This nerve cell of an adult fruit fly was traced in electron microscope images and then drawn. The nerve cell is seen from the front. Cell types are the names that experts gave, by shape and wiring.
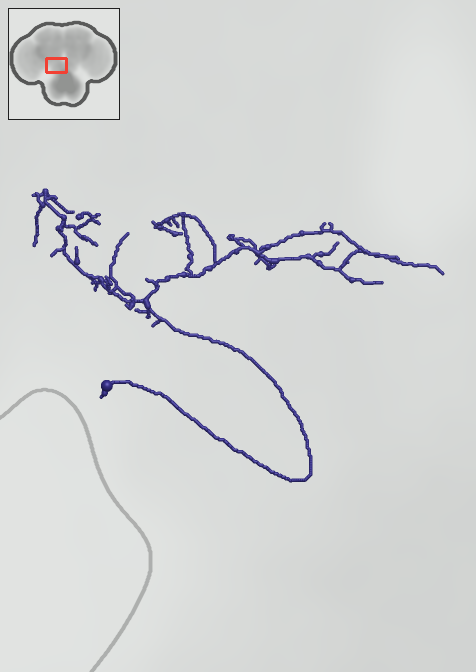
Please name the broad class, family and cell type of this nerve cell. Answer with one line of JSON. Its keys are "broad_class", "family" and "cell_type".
{"broad_class": "central-brain intrinsic neuron", "family": "hemilineage MD3", "cell_type": "AMMC018"}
